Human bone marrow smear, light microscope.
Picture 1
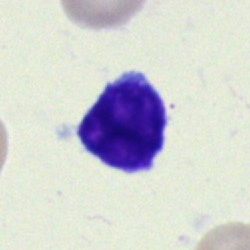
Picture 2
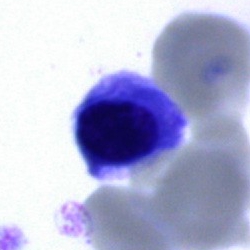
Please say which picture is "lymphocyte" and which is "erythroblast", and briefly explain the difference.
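The lymphocyte is in picture 1 and the erythroblast in picture 2. In the lymphocyte the nucleus fills nearly the whole angular, irregular cell, and the cytoplasm is very scant, showing only as a thin paler blue edge at the top.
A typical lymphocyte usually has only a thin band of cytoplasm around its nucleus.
In the erythroblast the nucleus lies off-centre toward the lower left, and the rim of deep blue cytoplasm is widest on its upper right side. The nuclei differ as well: the lymphocyte's chromatin is dark purple and dense with slightly mottled lighter patches, while the erythroblast's nucleus stains dense and very dark throughout.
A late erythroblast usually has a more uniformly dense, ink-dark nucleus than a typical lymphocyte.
Neither cell shows distinct granules; the lymphocyte shows no vacuoles, and the erythroblast's right edge lies against pale grey red cells.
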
